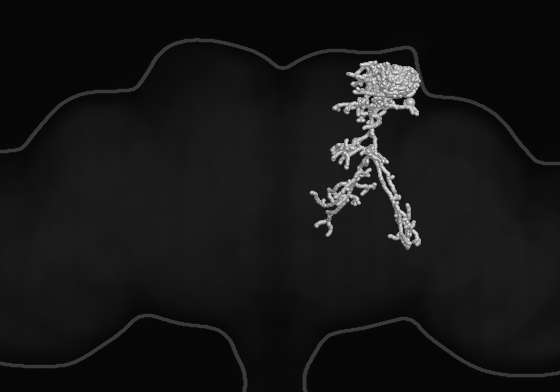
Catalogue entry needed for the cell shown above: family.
ALON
